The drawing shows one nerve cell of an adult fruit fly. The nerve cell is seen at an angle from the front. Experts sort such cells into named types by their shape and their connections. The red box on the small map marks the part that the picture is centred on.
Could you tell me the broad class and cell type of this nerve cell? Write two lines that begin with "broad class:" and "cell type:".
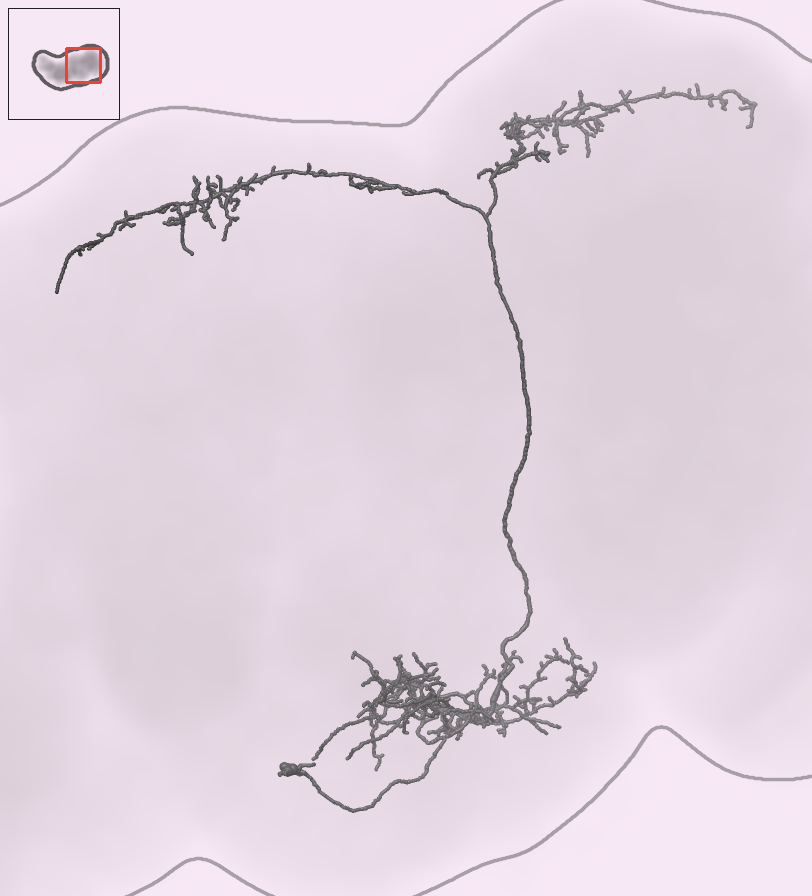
broad class: central-brain intrinsic neuron
cell type: PRW072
